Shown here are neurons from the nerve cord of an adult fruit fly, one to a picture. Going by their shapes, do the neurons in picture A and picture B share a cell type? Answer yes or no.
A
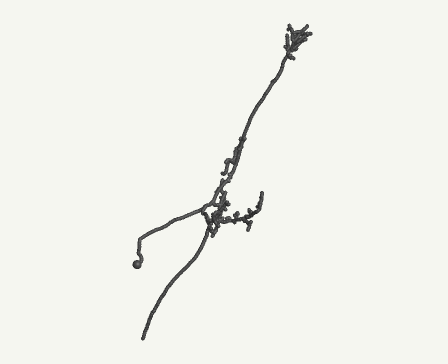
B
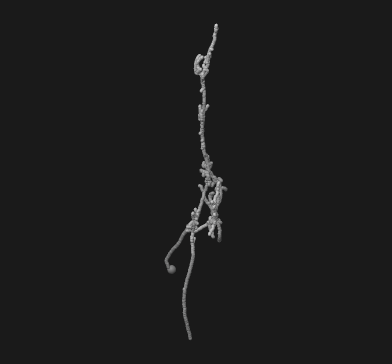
yes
